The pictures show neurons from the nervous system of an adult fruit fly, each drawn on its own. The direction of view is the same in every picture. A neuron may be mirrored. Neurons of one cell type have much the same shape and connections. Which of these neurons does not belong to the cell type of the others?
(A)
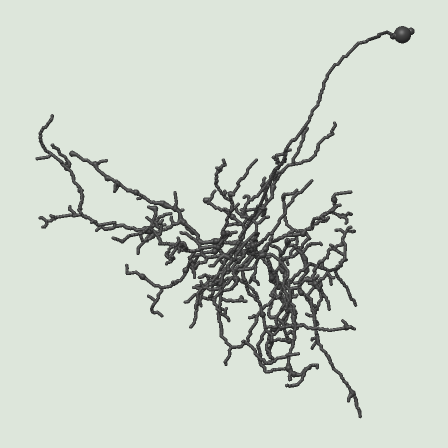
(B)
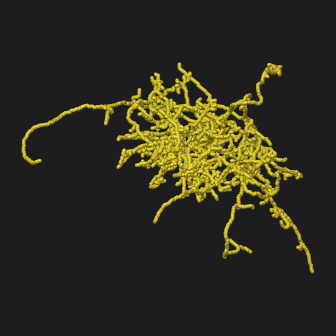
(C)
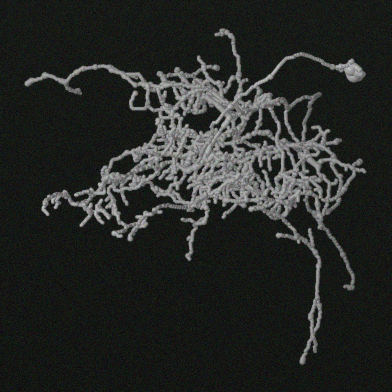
Picture A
